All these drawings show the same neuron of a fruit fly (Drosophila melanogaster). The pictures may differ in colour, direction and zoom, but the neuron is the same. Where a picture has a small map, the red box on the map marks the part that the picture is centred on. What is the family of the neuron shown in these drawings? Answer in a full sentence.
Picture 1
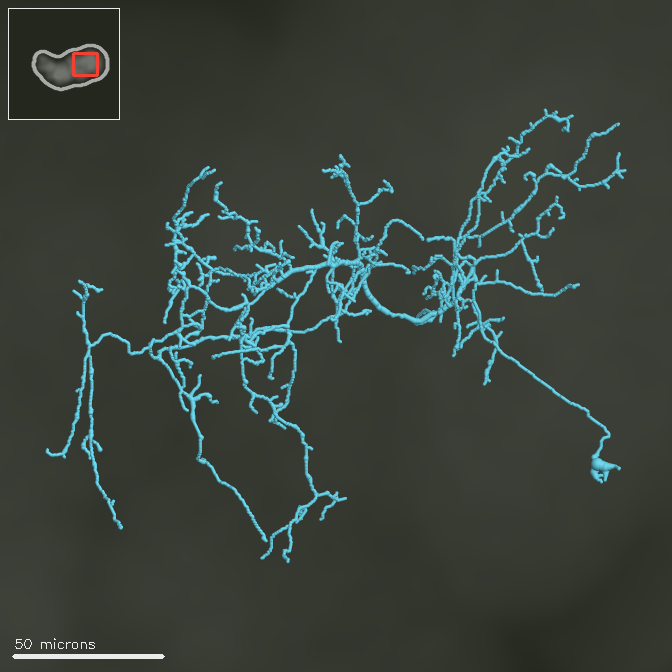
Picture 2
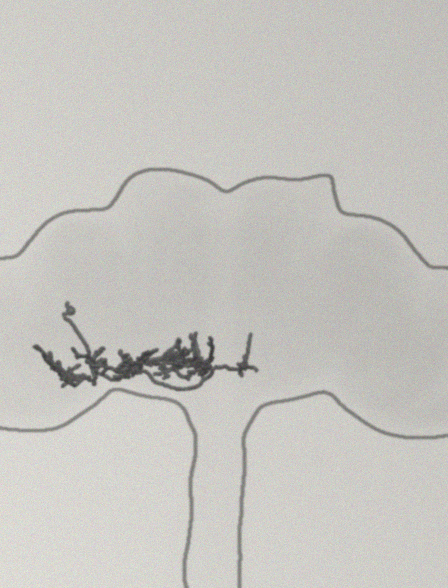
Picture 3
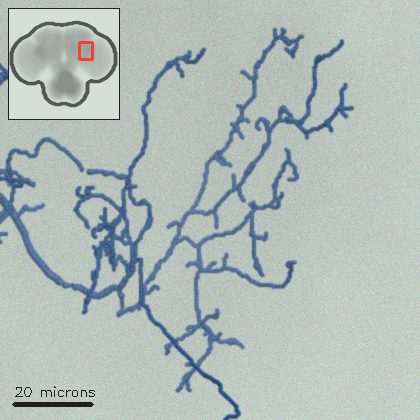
The family is LoVP.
